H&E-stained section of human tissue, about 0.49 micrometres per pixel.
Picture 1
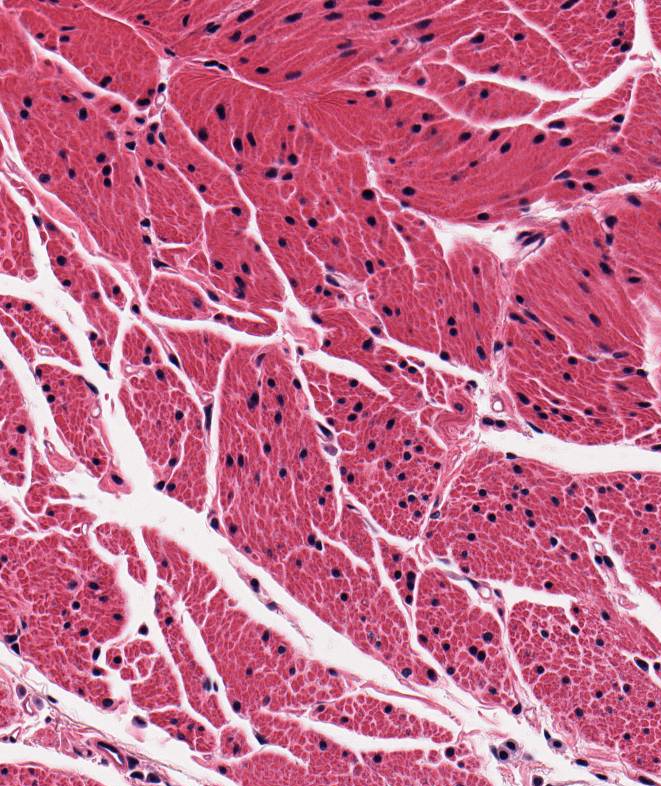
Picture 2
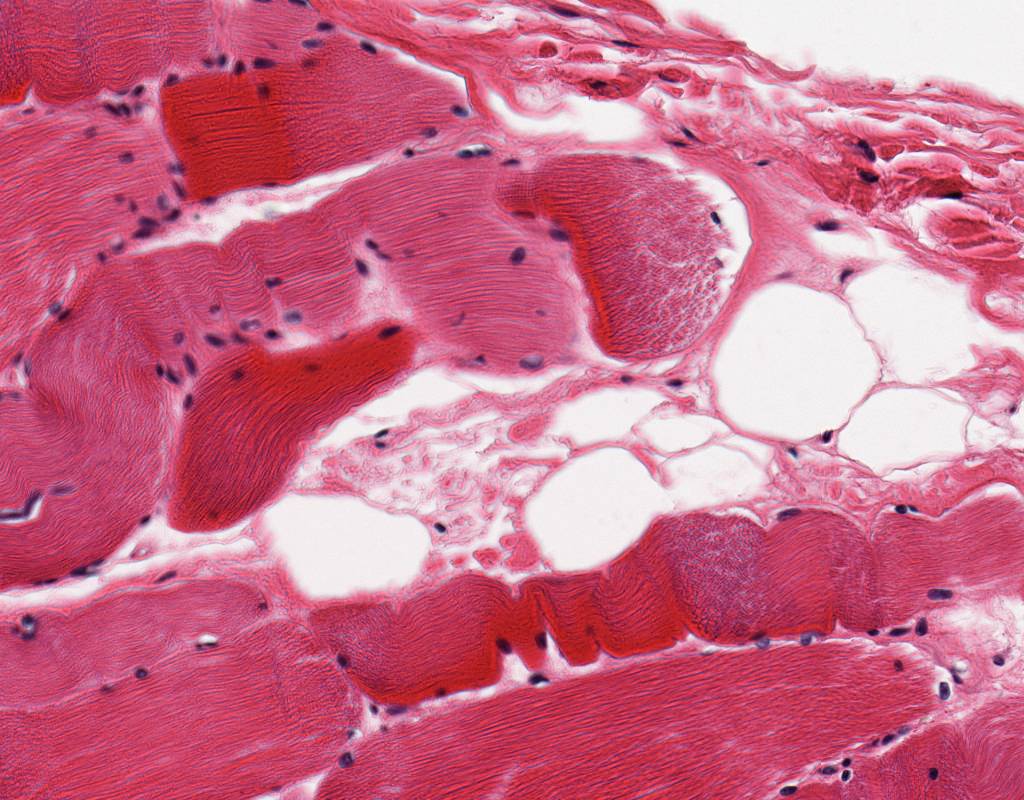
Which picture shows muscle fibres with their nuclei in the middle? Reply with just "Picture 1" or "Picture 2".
Picture 1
